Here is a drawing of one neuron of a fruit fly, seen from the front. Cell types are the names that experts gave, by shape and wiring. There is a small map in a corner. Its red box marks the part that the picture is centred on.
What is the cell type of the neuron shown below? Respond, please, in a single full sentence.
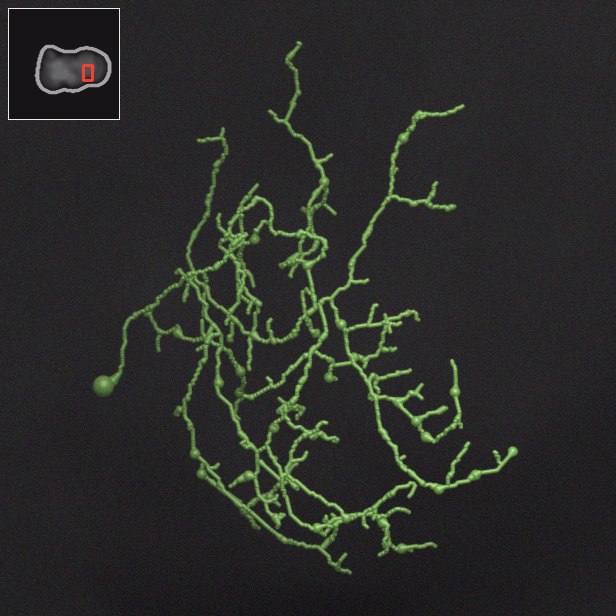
The neuron belongs to cell type Li18a.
